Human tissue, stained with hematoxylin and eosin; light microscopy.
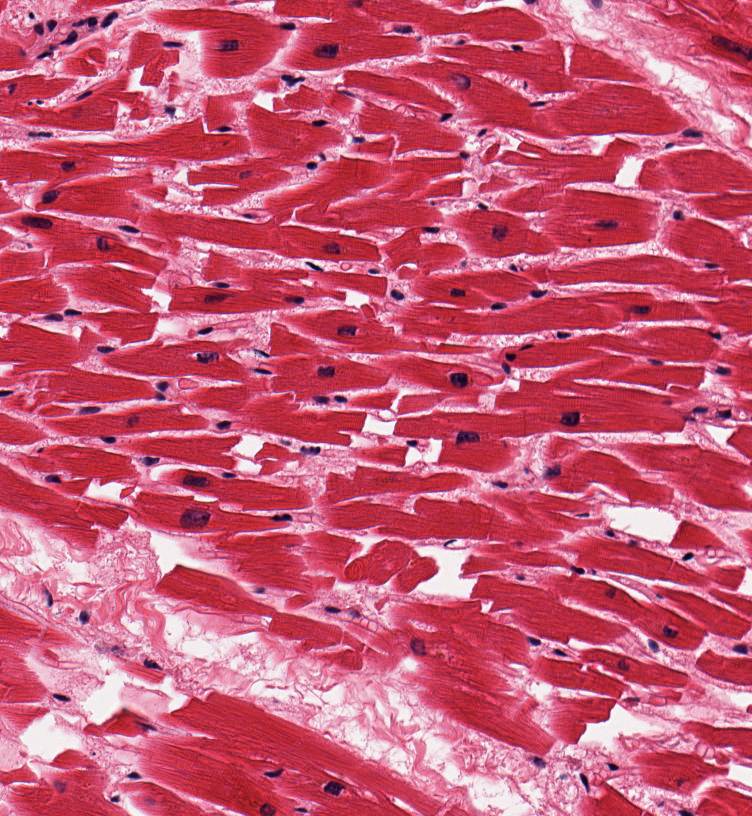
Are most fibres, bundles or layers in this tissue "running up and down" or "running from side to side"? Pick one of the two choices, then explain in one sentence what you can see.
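Running from side to side. Striated muscle fibres fill most of the field and run in a broadly left-to-right direction.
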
